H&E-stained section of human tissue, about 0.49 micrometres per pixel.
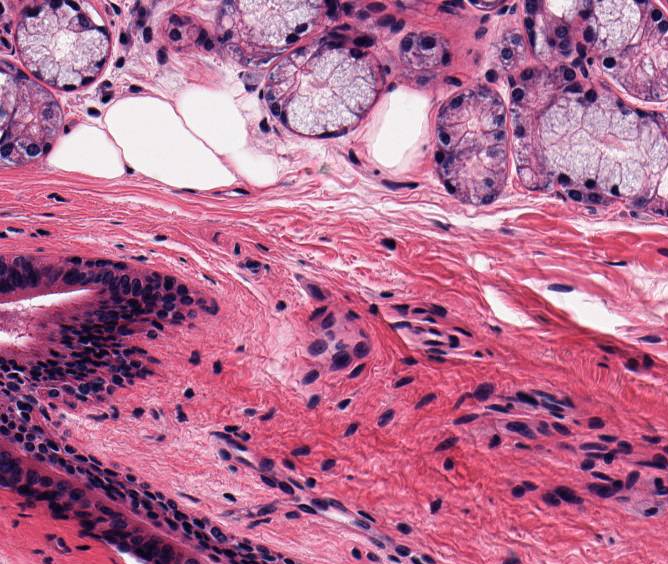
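Minor salivary gland. At the top, look at the rounded mucous acini: their cytoplasm is pale and finely bubbly, and the small dark nuclei of the acinar cells are pressed against each outer edge. Along the lower left runs a diagonal band of crowded, darkly stained nuclei. In the lower half, fibrous tissue holds scattered spindle-shaped nuclei along the fibres.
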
